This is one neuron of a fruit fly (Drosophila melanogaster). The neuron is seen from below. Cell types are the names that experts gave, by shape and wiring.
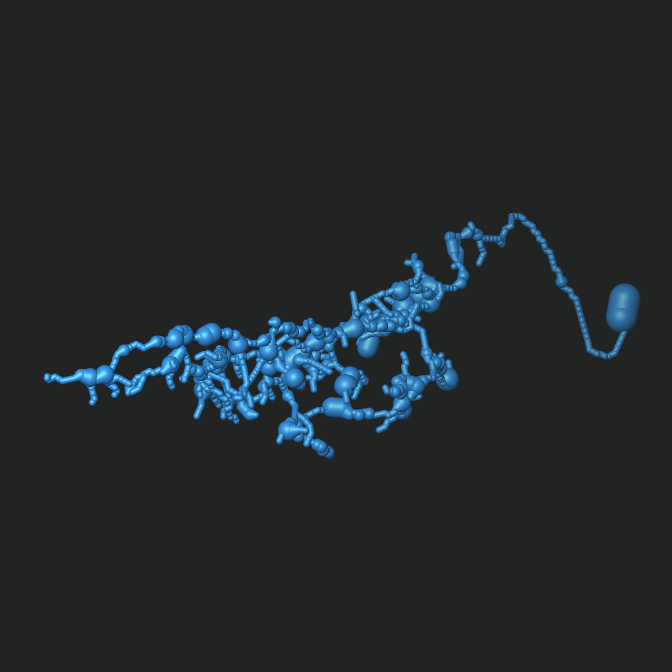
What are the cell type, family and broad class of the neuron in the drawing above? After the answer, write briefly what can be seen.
Its cell type is Cm7. Its family is Cm. It is an optic-lobe intrinsic neuron. The cell body can be seen on the right of the picture. The picture shows dozens of branch ends.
